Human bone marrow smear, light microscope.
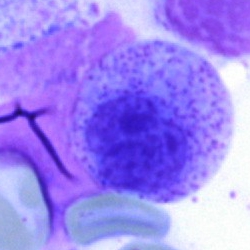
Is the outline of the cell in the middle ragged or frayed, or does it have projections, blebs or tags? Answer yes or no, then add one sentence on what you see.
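No. The cell has a round, smooth outline.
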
